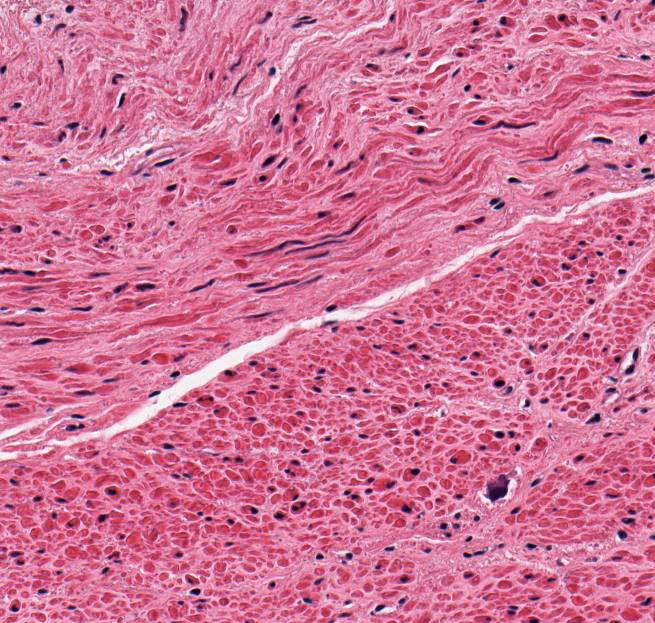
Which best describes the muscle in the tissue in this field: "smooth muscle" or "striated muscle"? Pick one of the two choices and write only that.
Smooth muscle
